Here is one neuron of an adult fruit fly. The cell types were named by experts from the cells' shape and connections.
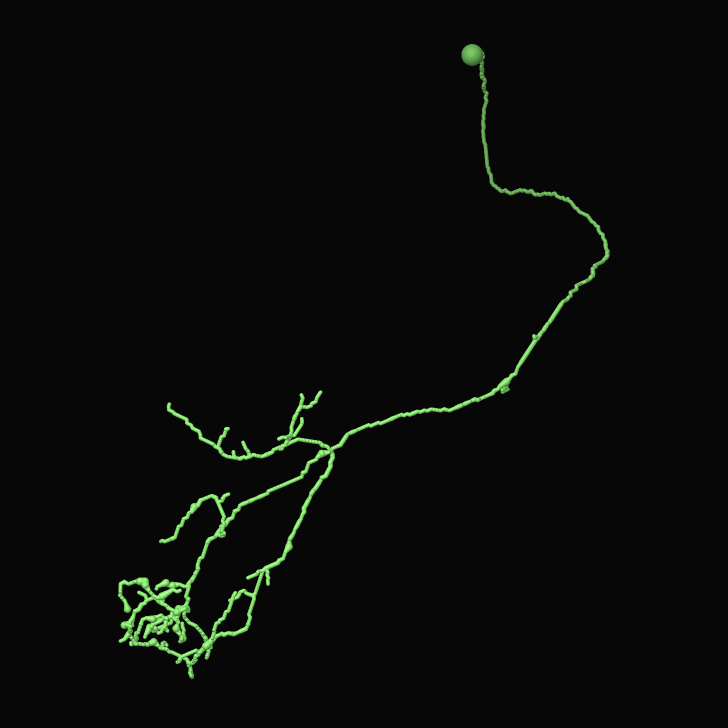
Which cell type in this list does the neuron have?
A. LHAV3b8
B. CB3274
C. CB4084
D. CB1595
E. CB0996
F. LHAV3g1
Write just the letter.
D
